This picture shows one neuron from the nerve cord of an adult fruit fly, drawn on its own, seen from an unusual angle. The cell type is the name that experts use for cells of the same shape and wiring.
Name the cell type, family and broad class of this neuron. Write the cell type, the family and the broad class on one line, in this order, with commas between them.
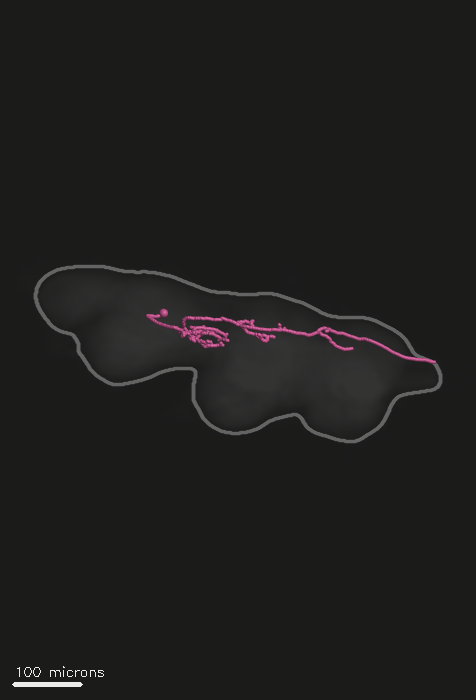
AN19B101, hemilineage 19B, ascending neuron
